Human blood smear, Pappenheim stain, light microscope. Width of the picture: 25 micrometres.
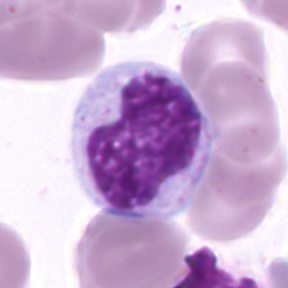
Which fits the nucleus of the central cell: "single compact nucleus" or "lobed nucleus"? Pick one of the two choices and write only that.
Single compact nucleus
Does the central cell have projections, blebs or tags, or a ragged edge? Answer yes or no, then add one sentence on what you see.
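No. The cell outline is rounded and smooth.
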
